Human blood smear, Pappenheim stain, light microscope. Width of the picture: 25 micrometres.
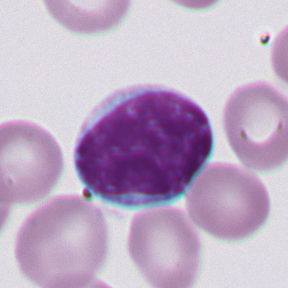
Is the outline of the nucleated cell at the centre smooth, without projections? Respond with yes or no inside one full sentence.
Yes, the cell's outline is smooth, without projections.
